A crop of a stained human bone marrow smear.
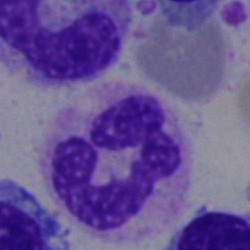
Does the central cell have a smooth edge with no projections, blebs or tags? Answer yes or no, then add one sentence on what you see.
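Yes. The cell has a round, smooth outline.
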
